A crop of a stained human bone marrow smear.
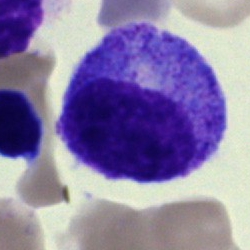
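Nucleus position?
Eccentric; fills lower half of cell.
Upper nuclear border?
Broad, nearly straight.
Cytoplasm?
Blue-violet, with fine purple granules scattered across it; pale zone just above nucleus.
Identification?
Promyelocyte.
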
